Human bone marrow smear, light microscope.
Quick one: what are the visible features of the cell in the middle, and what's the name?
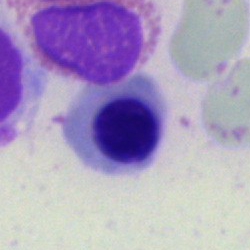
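The nucleus is set off-centre, toward the right side of the cell. Its chromatin is very dark and dense, stained almost evenly throughout, and no nucleoli are visible. The cytoplasm is pale greyish blue. The cell is an erythroblast.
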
